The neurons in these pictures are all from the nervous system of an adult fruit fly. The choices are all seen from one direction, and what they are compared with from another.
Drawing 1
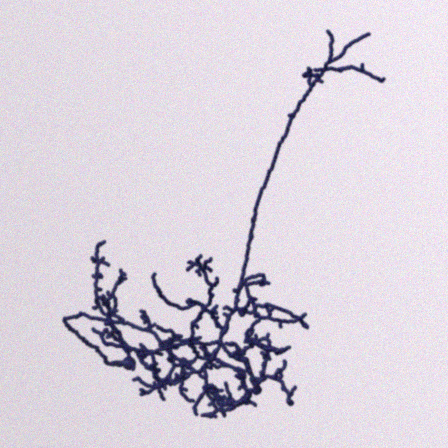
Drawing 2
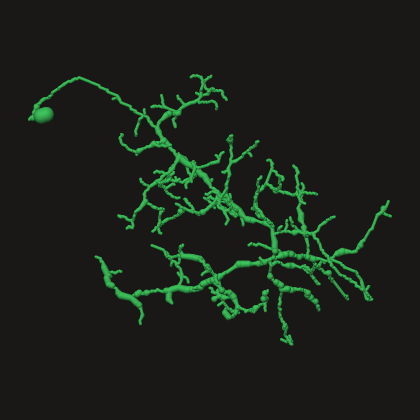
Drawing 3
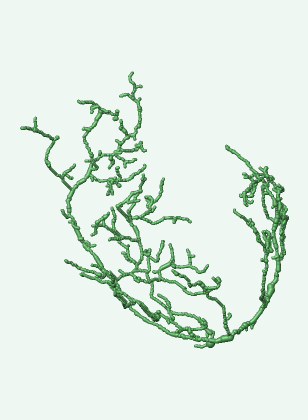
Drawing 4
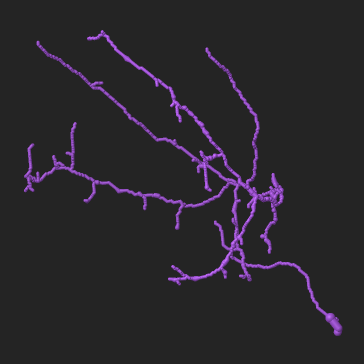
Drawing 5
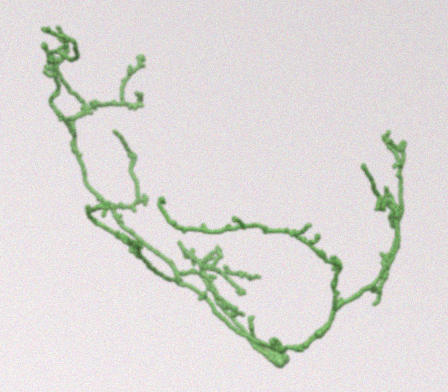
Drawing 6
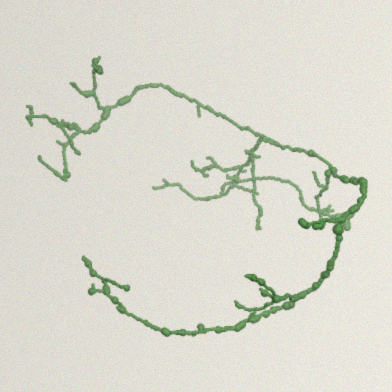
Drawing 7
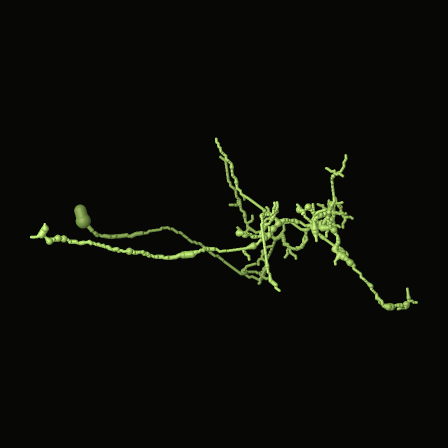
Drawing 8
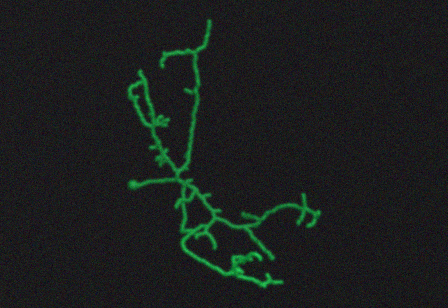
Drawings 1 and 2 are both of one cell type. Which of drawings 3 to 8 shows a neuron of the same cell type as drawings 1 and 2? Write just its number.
7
